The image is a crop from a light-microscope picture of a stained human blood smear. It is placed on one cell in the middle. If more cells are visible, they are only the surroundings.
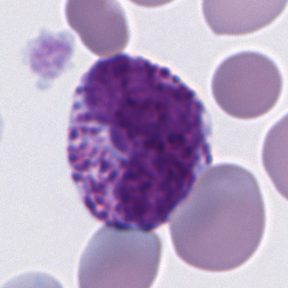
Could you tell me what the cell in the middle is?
basophil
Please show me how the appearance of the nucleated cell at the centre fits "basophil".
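Taking the picture point by point, the cell is packed with coarse, dark purple granules. Granules also lie over the nucleus and blur its outline, which goes with the name.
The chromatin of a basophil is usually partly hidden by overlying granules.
Pale lilac cytoplasm shows between the granules, mainly on the left side of the cell.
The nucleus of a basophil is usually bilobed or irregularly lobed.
Here the dark nuclear mass takes up the upper and right part of the cell, and with its outline blurred, this lobing is the point that fits least clearly.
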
